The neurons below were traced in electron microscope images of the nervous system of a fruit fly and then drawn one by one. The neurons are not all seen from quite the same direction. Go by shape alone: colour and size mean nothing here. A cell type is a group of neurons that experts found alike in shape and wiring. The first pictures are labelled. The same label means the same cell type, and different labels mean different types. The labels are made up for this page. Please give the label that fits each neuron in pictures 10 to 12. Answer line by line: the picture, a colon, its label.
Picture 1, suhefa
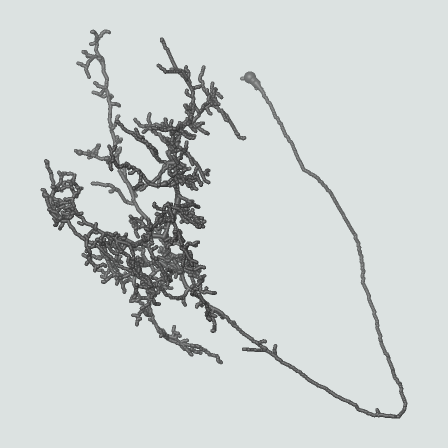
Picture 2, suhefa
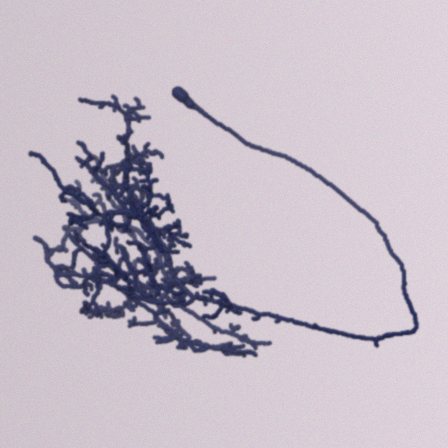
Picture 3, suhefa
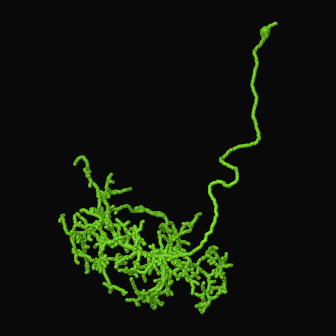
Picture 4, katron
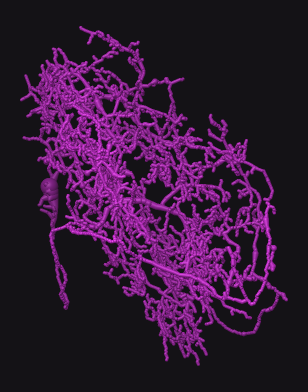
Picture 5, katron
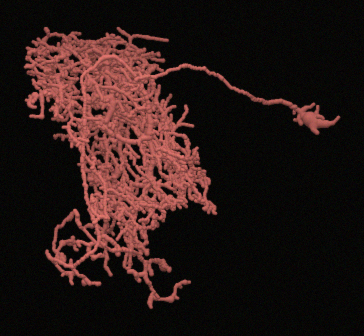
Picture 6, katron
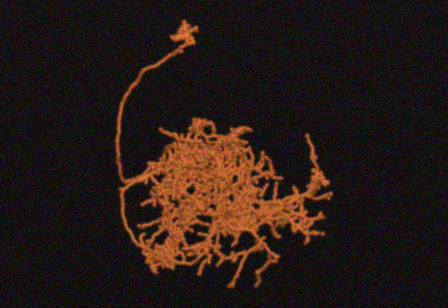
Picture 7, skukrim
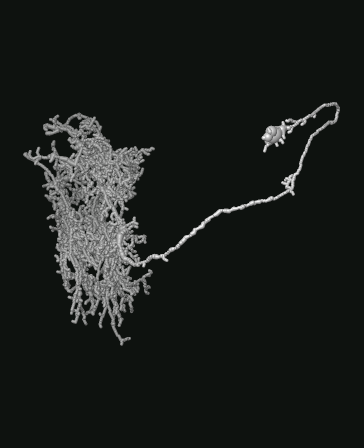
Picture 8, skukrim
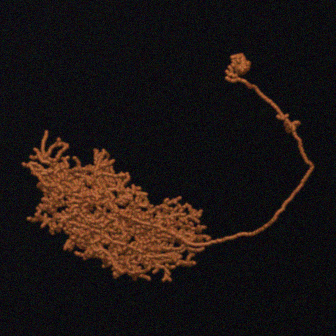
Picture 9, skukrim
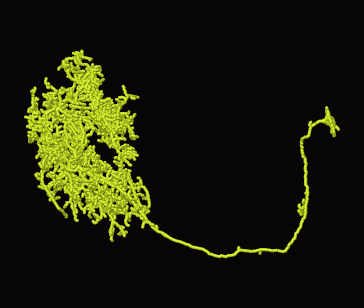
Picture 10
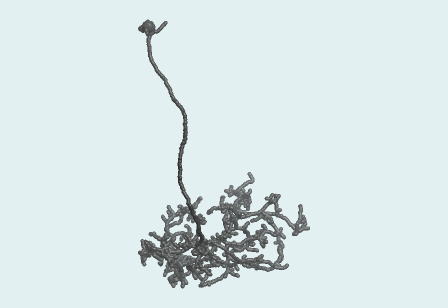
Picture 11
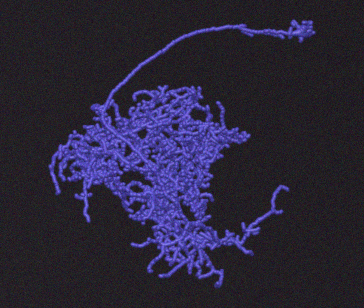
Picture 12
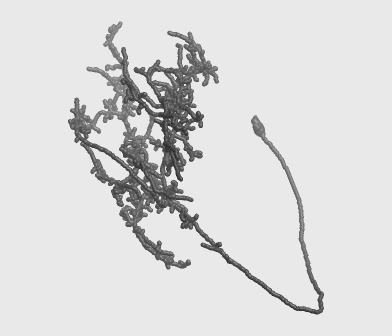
10: suhefa
11: katron
12: suhefa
